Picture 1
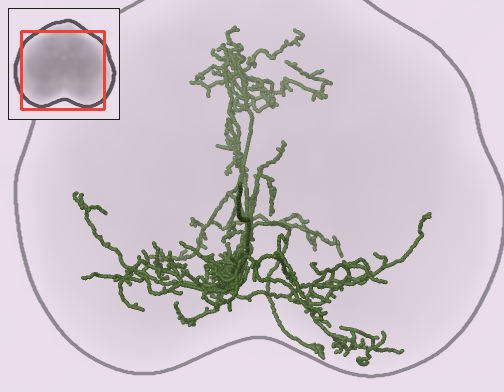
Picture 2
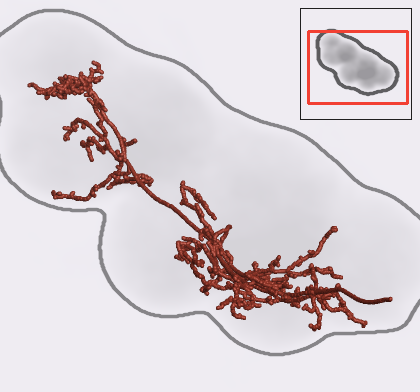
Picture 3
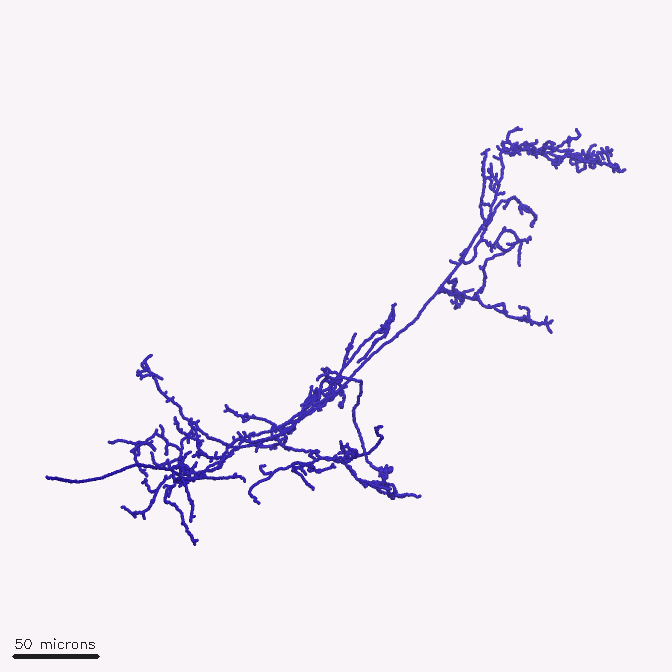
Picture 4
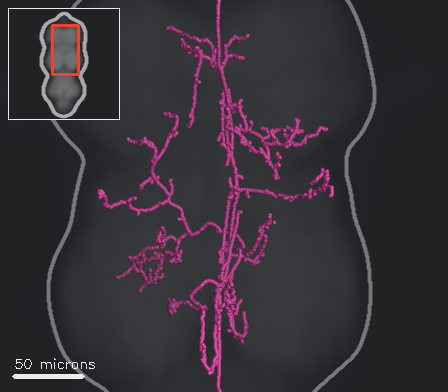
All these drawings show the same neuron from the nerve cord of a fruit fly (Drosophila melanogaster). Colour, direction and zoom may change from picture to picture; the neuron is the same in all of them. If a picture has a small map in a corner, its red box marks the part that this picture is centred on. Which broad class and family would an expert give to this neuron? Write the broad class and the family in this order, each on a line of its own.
nerve-cord intrinsic neuron
hemilineage 05B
